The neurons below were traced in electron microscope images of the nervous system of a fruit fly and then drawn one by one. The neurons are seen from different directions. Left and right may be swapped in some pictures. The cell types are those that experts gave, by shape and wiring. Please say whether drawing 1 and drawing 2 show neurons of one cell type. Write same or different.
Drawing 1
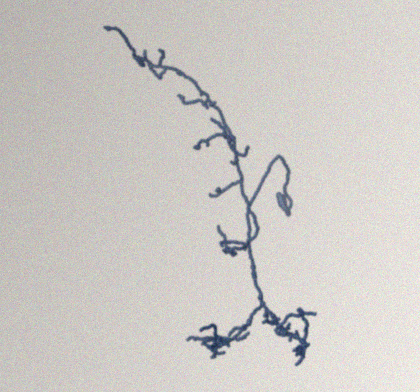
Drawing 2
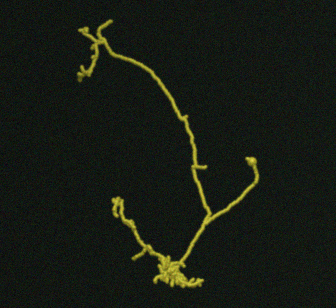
different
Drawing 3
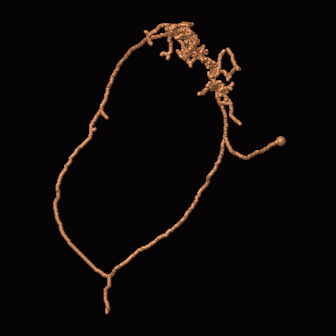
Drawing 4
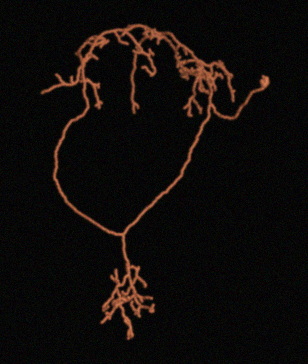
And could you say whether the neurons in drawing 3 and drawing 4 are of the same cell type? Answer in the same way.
same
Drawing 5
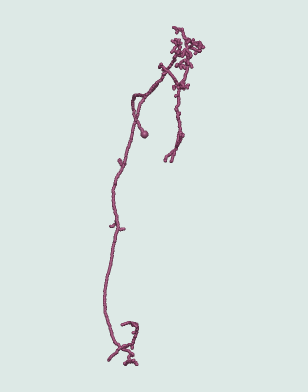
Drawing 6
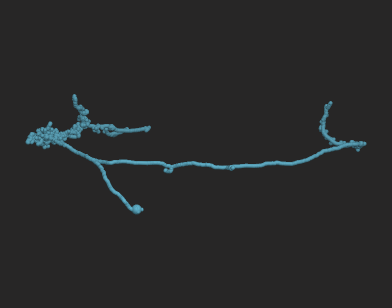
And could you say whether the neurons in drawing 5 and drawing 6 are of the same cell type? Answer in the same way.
same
